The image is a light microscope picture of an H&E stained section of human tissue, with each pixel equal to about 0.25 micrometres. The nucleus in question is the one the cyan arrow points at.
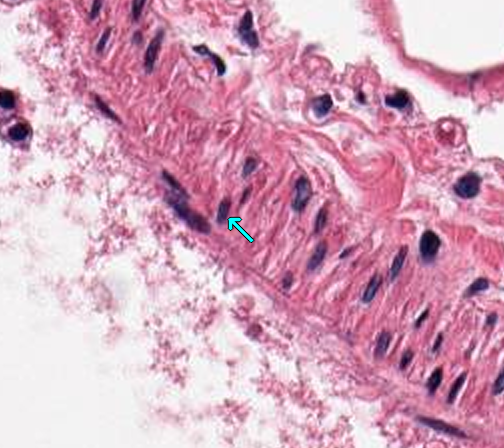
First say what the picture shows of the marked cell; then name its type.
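The nucleus is a short, dark oval, clearly smaller and shorter than the long dark nucleus just to its upper left. The nucleus is evenly deep purple, with no lighter centre or visible internal detail. The cytoplasm around it is pink and finely streaked in the same direction as the nucleus, with no clear outline separating it from neighbouring cells. This is a smooth muscle cell.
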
